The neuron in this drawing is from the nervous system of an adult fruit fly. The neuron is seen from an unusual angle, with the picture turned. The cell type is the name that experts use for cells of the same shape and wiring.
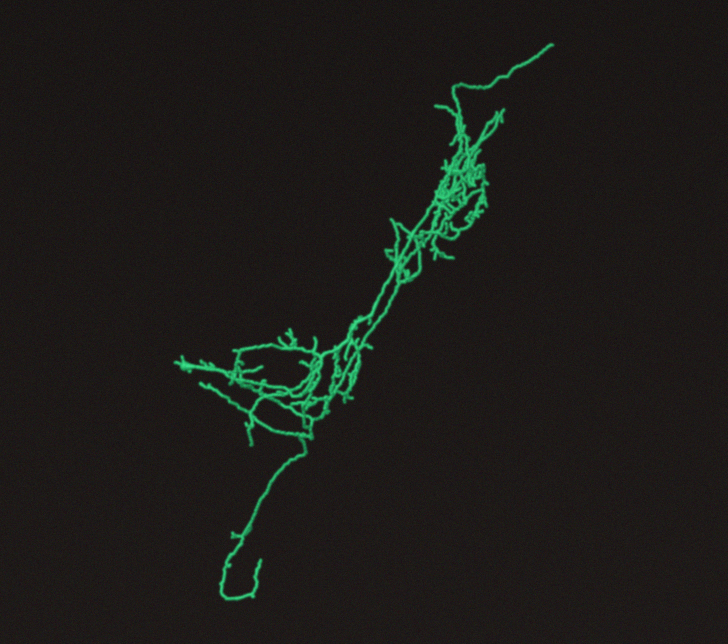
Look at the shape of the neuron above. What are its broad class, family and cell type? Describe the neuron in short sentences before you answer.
The picture shows dozens of branch ends. As drawn here it is taller than it is wide. Its broad class is central-brain intrinsic neuron. Its family is hemilineage SMPad1. The cell type is SMP723m.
